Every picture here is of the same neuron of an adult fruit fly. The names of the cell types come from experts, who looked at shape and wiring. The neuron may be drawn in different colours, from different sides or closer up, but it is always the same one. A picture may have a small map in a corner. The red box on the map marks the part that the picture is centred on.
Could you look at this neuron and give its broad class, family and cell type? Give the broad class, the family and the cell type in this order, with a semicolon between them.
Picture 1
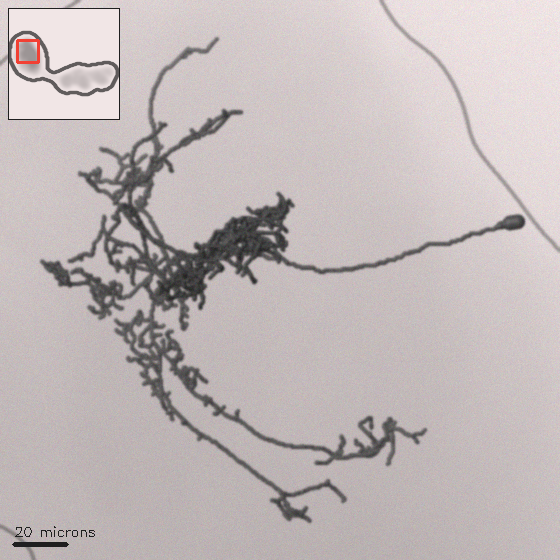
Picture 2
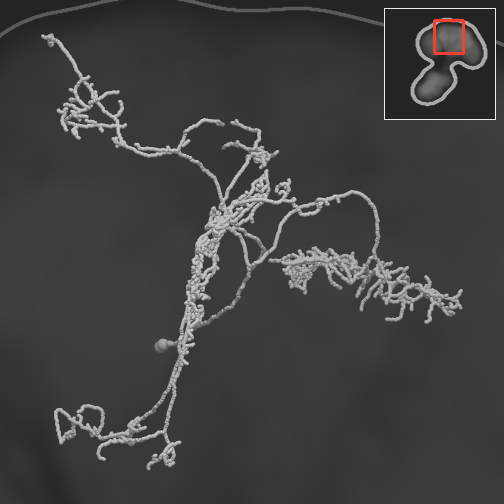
central-brain intrinsic neuron; class CX; FB4L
